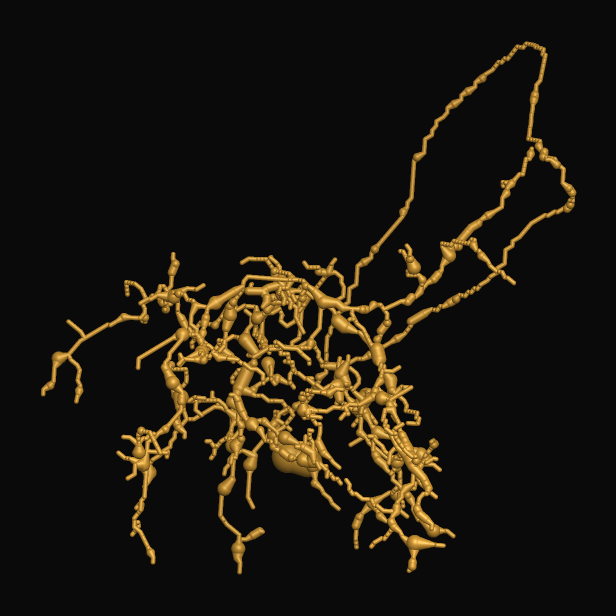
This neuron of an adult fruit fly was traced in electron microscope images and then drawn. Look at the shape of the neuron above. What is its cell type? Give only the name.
CB2480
